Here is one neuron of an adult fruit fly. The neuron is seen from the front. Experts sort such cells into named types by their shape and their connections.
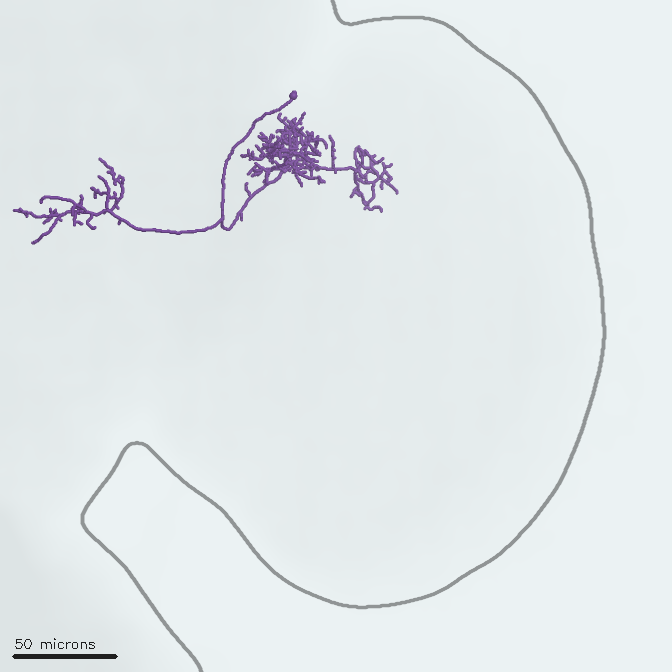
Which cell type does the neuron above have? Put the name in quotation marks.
"LPLC4"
